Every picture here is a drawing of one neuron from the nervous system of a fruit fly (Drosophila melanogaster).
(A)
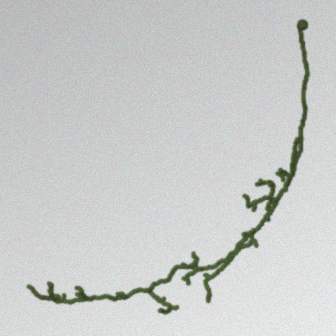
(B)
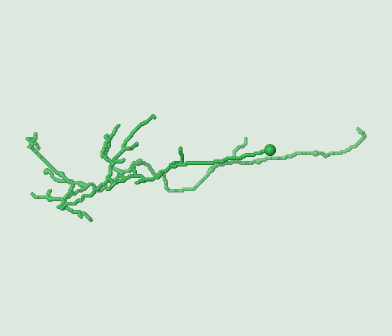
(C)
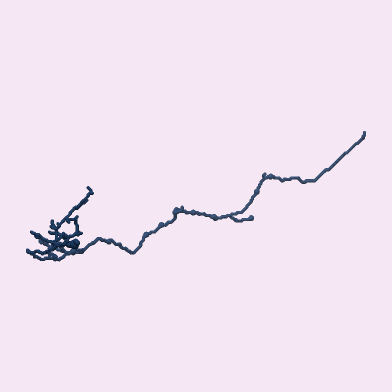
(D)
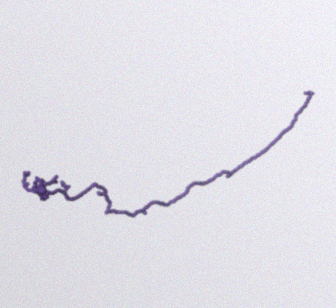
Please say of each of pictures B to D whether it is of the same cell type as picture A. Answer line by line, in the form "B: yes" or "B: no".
B: yes
C: yes
D: yes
